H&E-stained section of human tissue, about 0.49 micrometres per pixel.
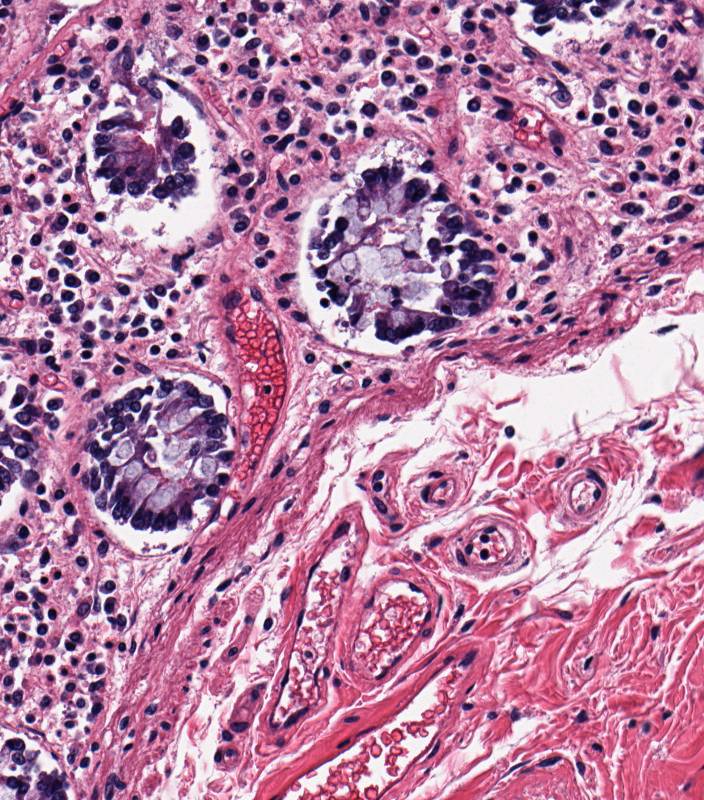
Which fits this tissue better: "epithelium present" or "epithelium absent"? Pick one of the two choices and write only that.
Epithelium present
